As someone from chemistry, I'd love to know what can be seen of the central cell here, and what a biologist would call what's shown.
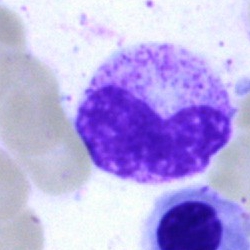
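Notice first how round and smooth the outline is. The nucleus is kidney-shaped, and its indentation faces upward. Look closely: no nucleoli are visible in it. Numerous purple granules are scattered through the cytoplasm. This one is a band neutrophil.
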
